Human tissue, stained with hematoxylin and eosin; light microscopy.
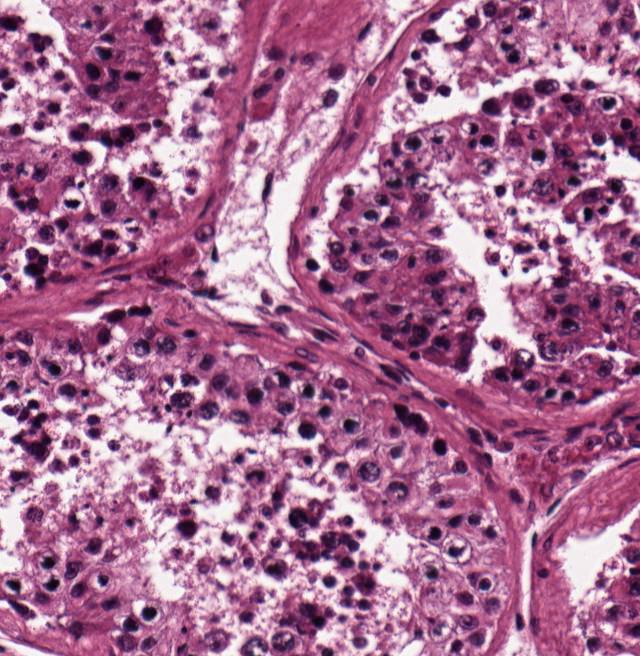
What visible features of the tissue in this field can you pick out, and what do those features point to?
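Several large rounded compartments make up the field, separated by narrow pink fibrous bands. One of these bands crosses from the left edge through the middle toward the lower right. Flattened, spindle-shaped nuclei lie along the length of the bands. Each compartment is filled by many layers of rounded cells, not a single lining layer. This is testis.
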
